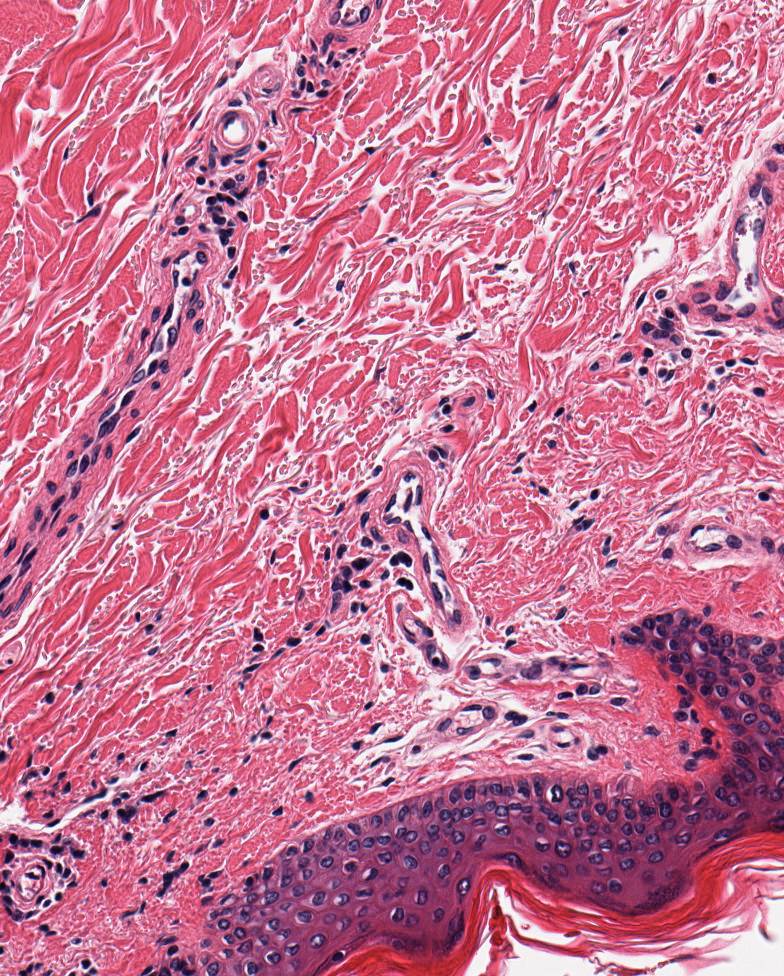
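Skin of the suprapubic region: stratified squamous epithelium along the lower right edge; compact, wavy, bright red keratin without nuclei on the bottom surface; crowded dark basal nuclei, rounder paler nuclei above with more pink cytoplasm; fibrous connective tissue above, thick eosinophilic collagen bundles, mostly diagonal.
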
